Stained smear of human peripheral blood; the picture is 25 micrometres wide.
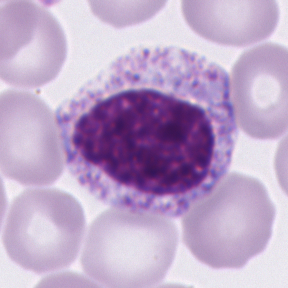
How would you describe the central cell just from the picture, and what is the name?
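Look at the outline first: it is slightly irregular, somewhat angular rather than smoothly round, and the cell is about 15 micrometres across. The nucleus measures about 13 by 9 micrometres and fills about 50% of the cell's area. Notice that the cytoplasm makes a wider band above the nucleus than below it, and that no distinct vacuoles are visible in it. Red cells lie close around the cell on all sides. This is a myelocyte.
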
